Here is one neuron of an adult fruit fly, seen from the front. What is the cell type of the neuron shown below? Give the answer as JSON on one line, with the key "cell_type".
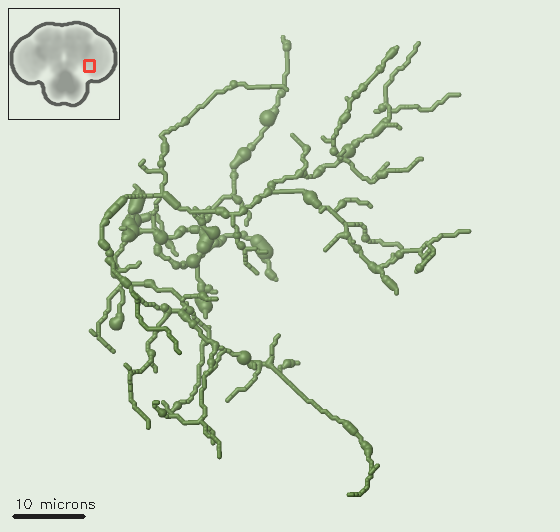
{"cell_type": "LPi3c"}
